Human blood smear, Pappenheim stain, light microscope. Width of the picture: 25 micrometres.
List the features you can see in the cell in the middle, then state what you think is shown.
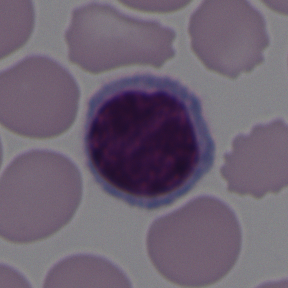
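The cell measures about 12 micrometres across, and its edge is slightly uneven rather than perfectly smooth. Its round nucleus is about 10 micrometres across and fills about 70% of the cell's area. The nuclear chromatin stains dense dark purple. Pale blue cytoplasm forms a thin rim around the nucleus. Name: typical lymphocyte.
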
